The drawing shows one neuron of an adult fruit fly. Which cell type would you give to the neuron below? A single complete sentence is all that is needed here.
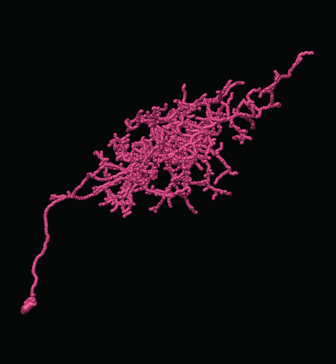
It is PS001 that names the cell type of this neuron.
